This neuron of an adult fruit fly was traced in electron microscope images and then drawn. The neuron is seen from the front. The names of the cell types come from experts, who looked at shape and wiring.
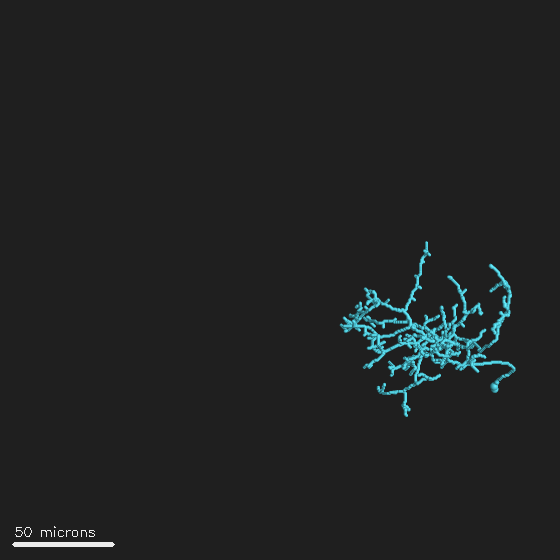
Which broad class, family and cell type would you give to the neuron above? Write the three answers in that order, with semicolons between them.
nerve-cord intrinsic neuron; hemilineage 20A.22A; IN20A.22A049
